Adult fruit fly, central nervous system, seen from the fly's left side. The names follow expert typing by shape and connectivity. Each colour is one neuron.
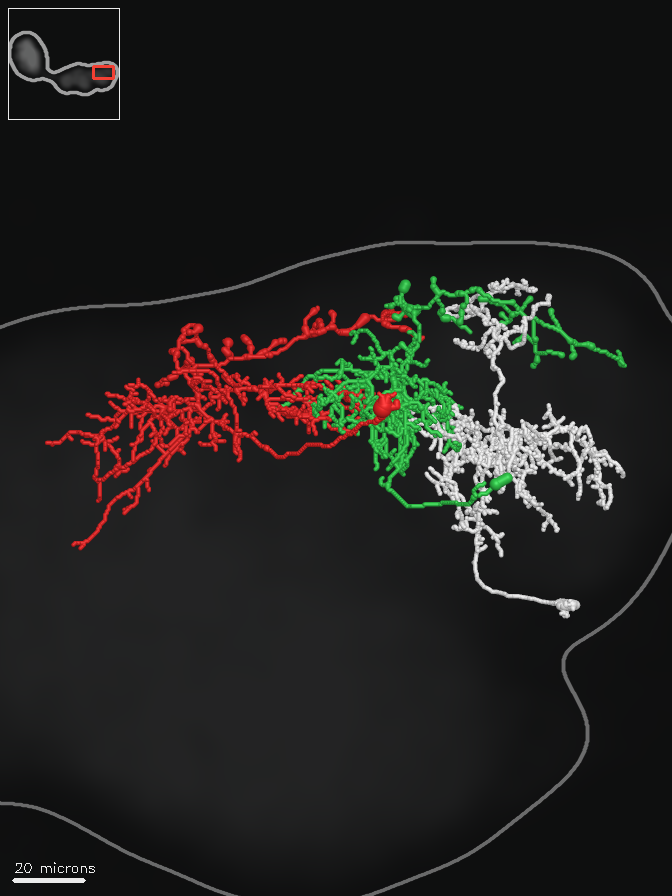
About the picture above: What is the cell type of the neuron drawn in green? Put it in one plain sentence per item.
The cell type is IN06B073.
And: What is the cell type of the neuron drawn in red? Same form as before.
The cell type is IN06A063.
